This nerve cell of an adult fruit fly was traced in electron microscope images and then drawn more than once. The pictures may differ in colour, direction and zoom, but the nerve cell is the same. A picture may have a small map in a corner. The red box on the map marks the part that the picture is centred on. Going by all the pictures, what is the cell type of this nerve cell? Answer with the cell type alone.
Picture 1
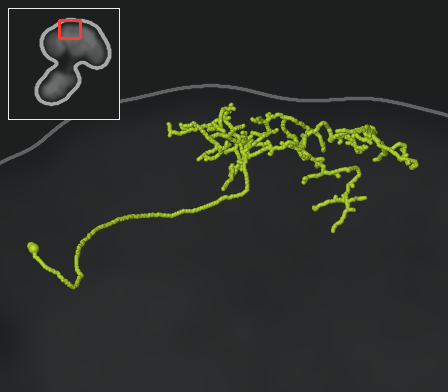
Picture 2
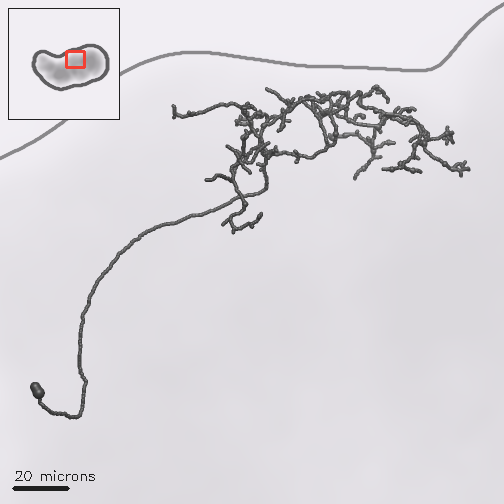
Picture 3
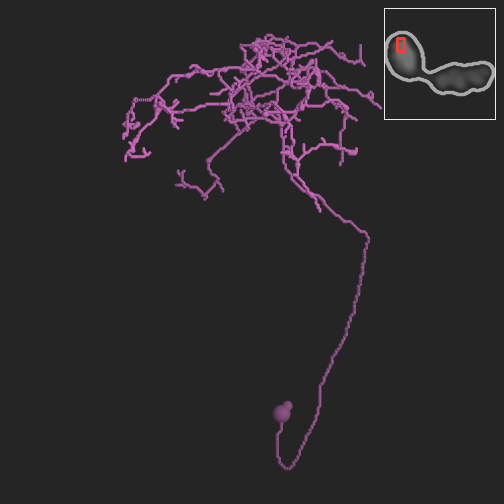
SMP025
